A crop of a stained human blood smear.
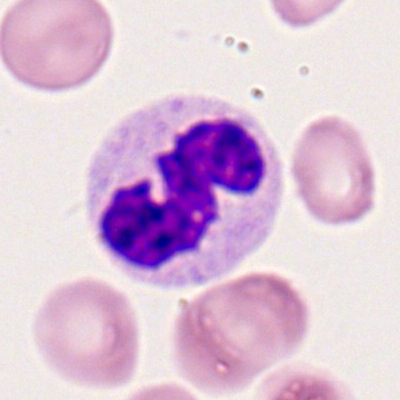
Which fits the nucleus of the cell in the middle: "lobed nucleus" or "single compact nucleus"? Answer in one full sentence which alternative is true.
Separate lobes or segments make up the nucleus of this cell.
